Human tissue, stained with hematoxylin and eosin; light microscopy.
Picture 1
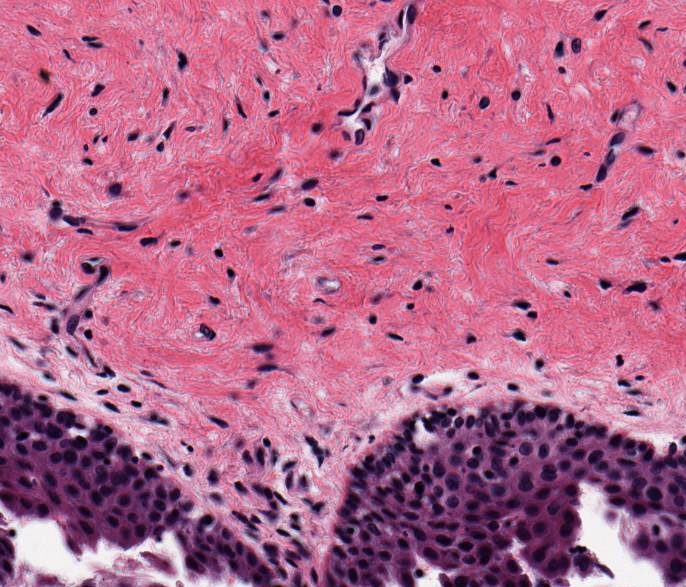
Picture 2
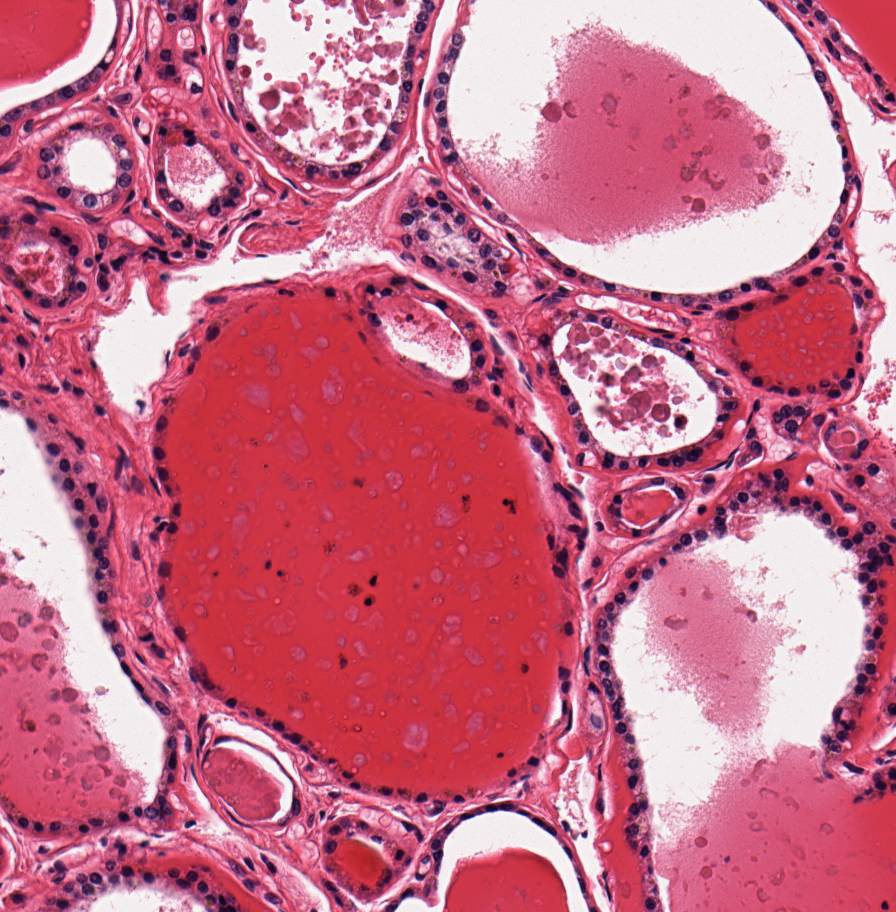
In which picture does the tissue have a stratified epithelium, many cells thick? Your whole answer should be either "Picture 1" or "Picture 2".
Picture 1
